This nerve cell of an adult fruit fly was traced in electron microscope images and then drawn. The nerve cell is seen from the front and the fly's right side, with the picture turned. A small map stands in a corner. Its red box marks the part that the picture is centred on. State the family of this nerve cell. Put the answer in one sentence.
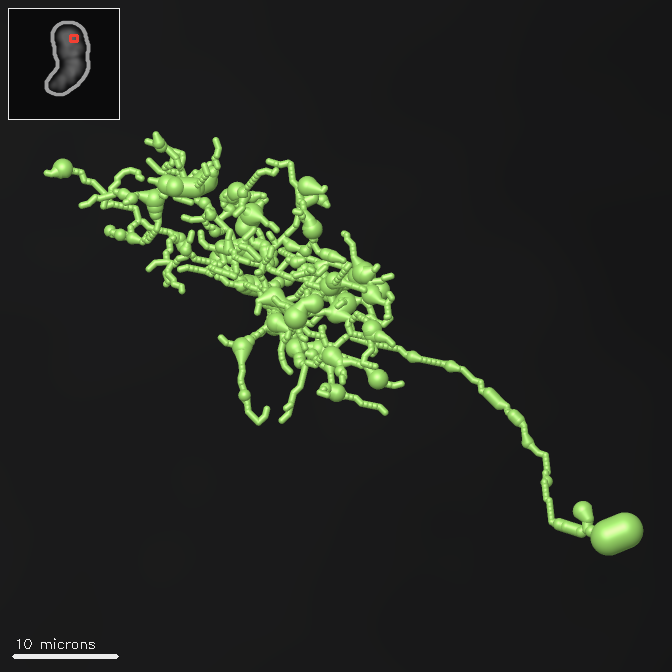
The family is LPi.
